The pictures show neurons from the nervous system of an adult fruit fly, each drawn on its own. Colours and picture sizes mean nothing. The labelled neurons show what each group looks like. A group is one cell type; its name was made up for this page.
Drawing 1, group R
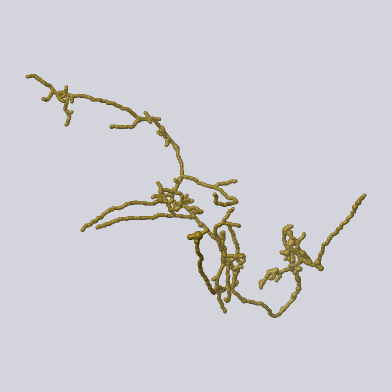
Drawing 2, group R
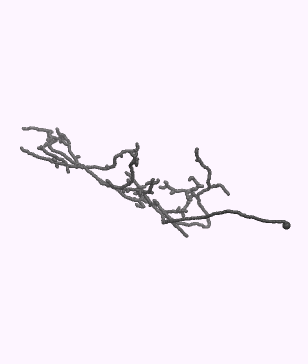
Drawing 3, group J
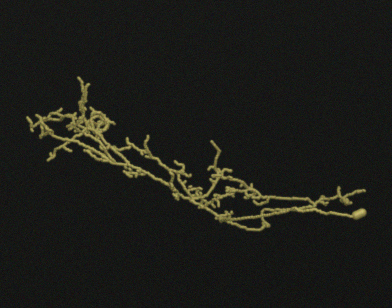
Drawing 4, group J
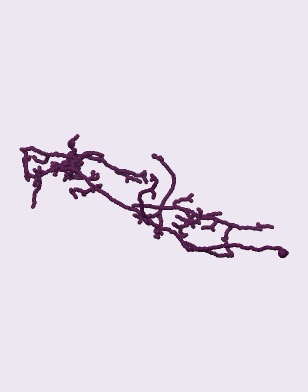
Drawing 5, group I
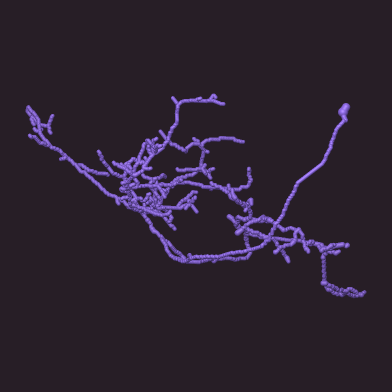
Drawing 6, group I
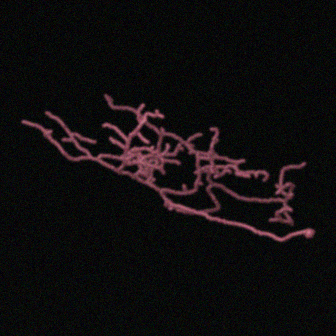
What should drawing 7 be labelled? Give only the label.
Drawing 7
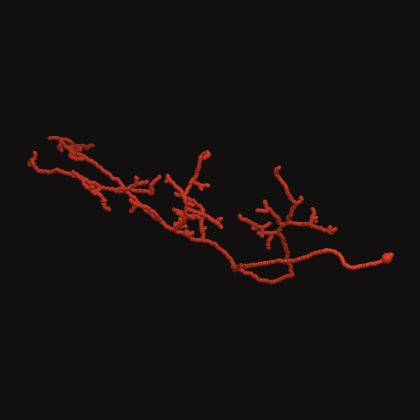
group I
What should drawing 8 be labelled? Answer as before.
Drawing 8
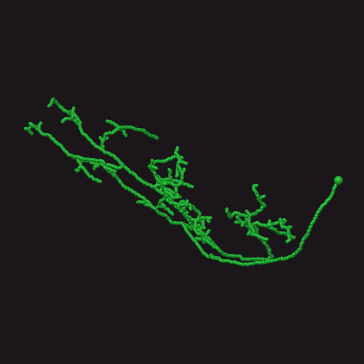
group I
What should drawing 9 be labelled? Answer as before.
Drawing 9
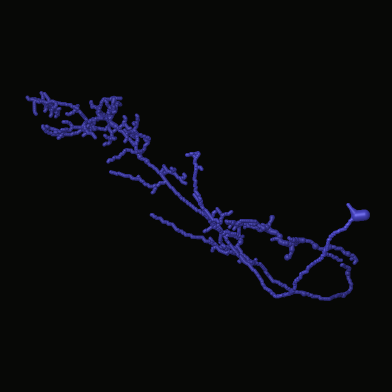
group J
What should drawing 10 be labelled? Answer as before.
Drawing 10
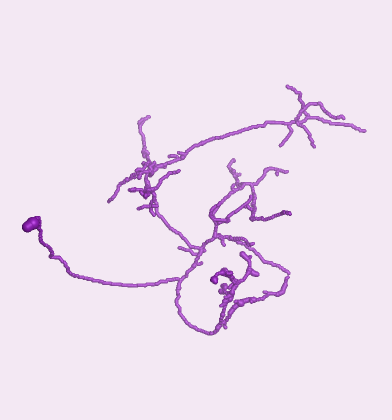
group R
